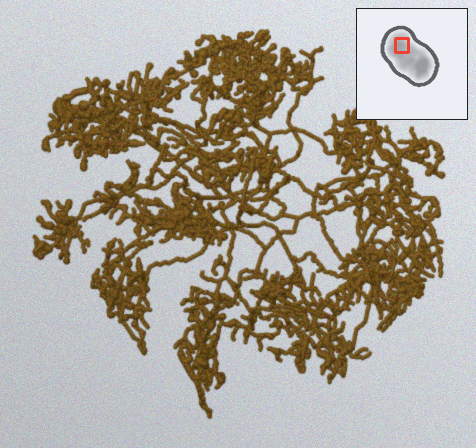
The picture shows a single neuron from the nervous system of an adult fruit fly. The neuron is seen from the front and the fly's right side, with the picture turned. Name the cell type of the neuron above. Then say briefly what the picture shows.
It is of cell type lLN2P_b. Its broad class is central-brain intrinsic neuron. More than a hundred branch ends can be seen. In this view it is about as wide as it is tall.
